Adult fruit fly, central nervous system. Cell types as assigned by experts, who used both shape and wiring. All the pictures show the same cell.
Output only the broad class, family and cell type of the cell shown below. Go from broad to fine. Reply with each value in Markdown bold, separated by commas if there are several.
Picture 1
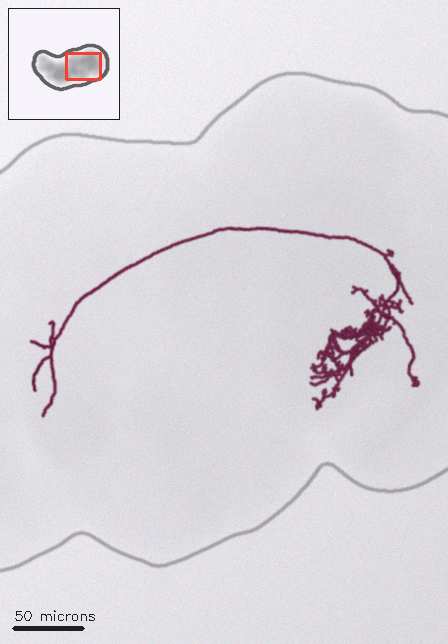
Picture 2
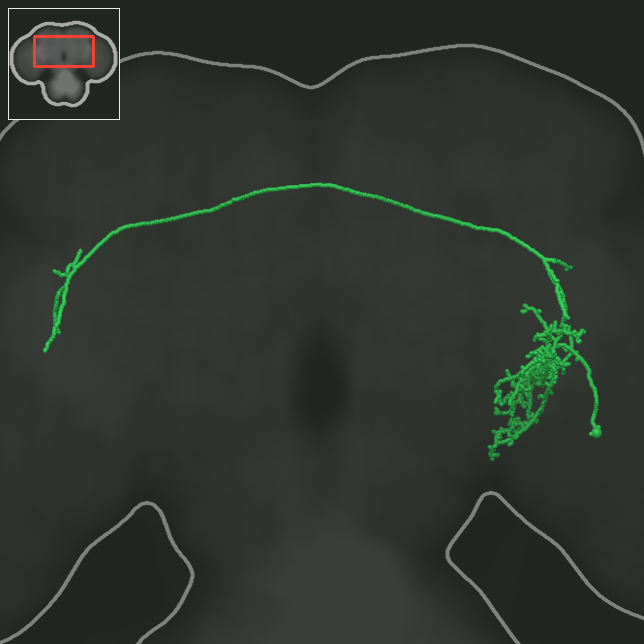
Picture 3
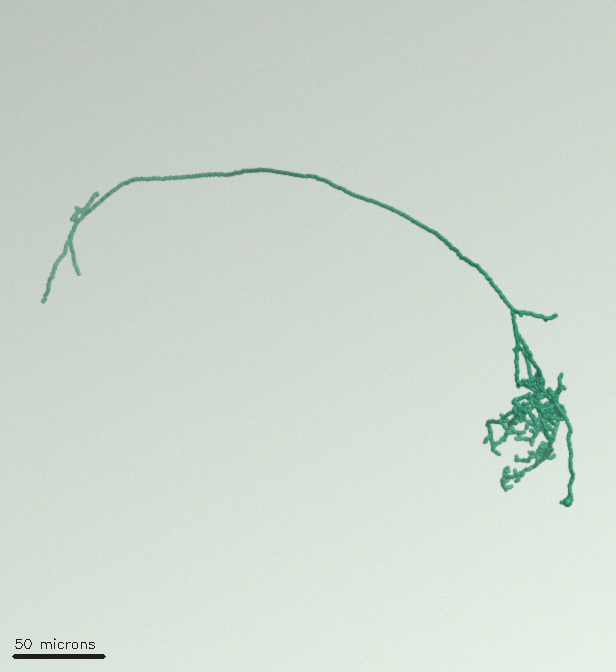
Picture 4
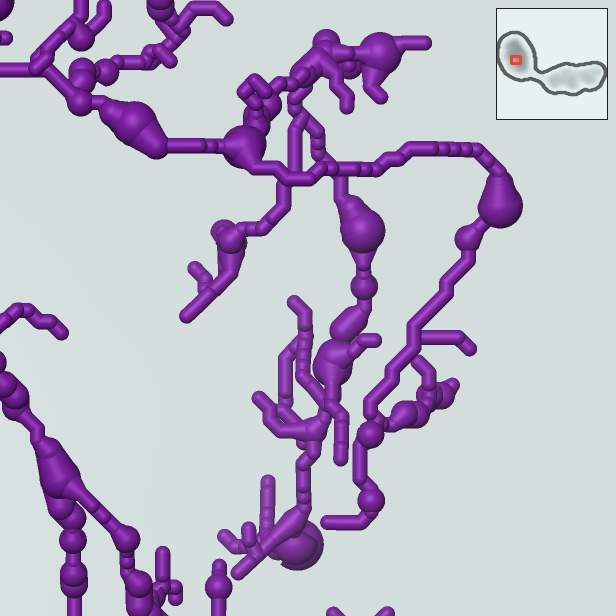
**central-brain intrinsic neuron**, **hemilineage VLPl&p2_lateral**, **AVLP145**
